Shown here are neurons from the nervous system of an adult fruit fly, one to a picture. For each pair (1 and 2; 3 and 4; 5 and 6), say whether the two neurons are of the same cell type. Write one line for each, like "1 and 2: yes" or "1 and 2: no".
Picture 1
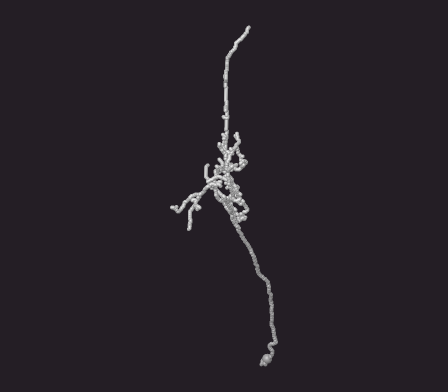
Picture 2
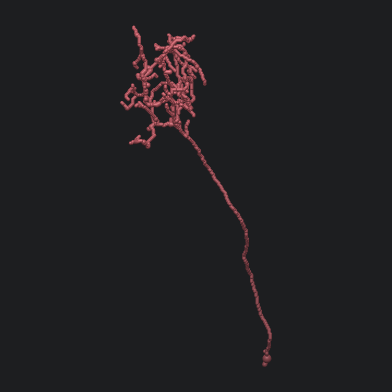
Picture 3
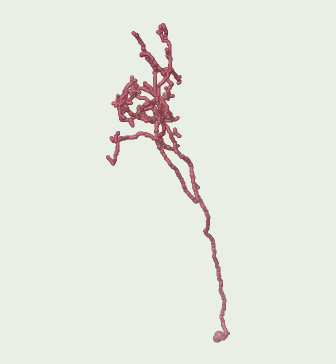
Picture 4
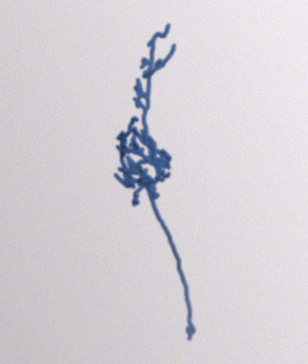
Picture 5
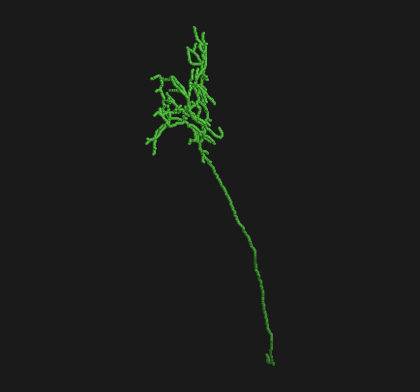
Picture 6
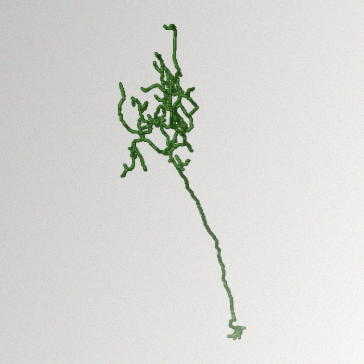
1 and 2: no
3 and 4: no
5 and 6: yes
